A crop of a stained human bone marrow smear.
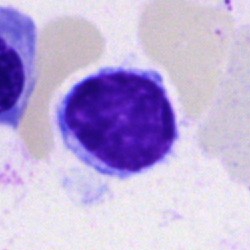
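Lymphocyte, stained human bone marrow smear, light microscope. The chromatin is dark and densely stained. Blue cytoplasm forms only a thin rim around the nucleus, widest on the lower left side of the cell.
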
